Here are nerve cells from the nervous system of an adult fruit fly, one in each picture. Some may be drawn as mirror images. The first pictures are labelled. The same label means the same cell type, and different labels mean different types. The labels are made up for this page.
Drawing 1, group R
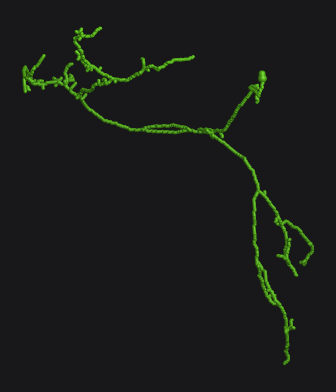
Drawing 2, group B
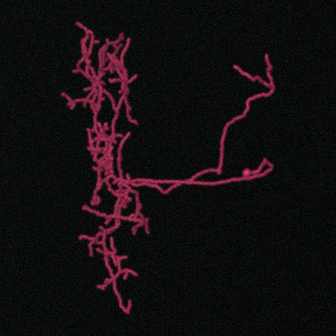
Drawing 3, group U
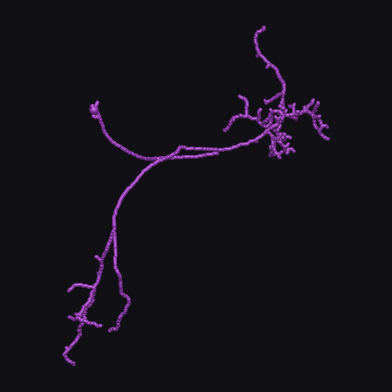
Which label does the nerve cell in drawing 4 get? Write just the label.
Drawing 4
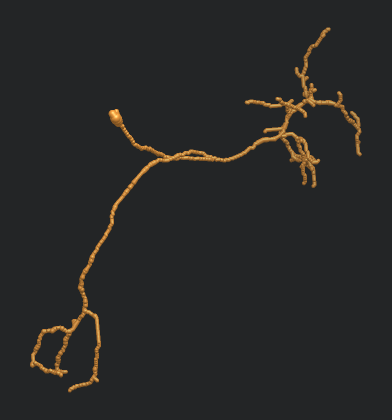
group U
